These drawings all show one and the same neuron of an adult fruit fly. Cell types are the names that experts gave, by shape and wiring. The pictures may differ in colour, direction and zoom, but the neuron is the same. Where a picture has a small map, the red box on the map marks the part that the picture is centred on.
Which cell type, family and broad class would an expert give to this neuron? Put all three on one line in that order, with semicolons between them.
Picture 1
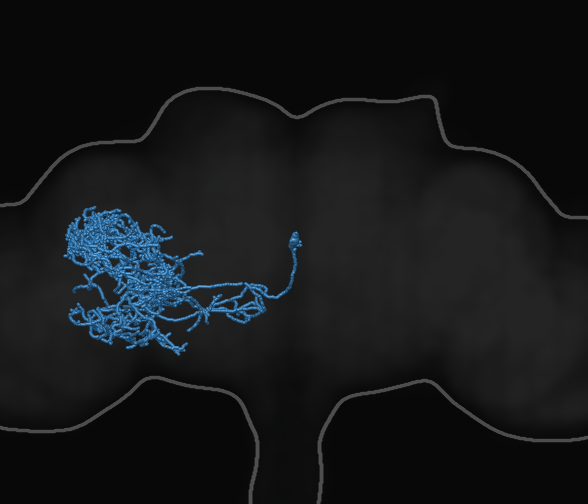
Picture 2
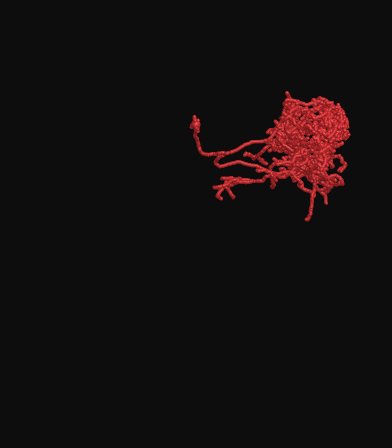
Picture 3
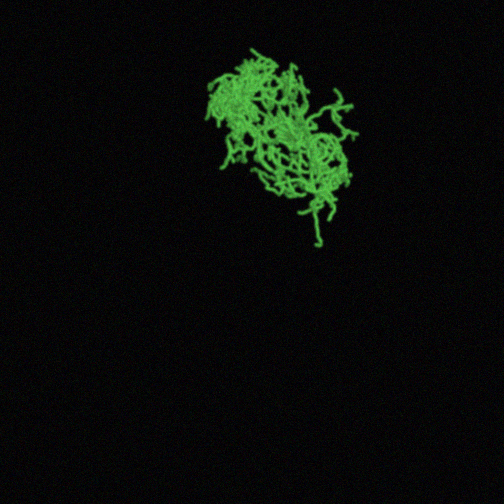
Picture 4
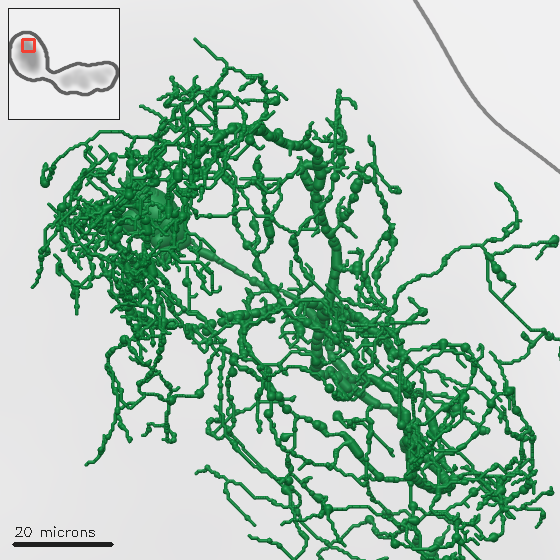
SLP438; hemilineage SLPpm4; central-brain intrinsic neuron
